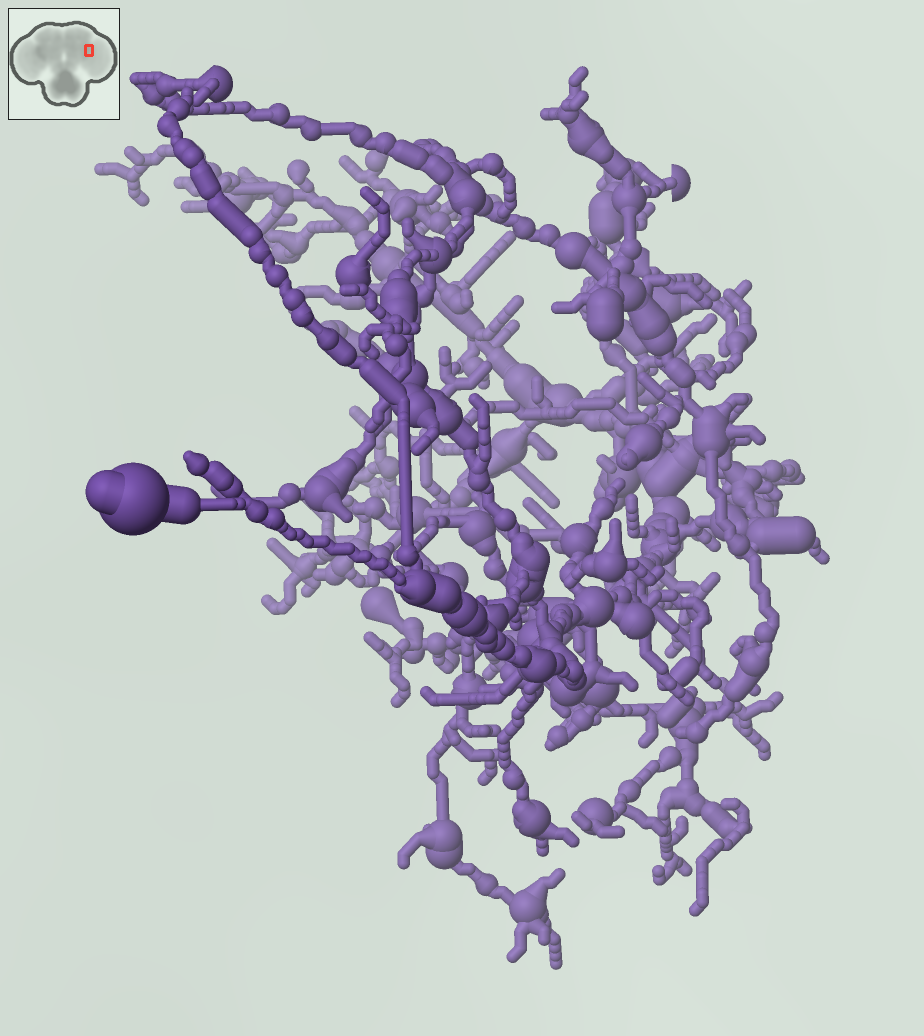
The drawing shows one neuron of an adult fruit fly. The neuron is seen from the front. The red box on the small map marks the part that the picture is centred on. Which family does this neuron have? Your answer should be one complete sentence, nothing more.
One member of family hemilineage VLPa1_lateral is this neuron.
